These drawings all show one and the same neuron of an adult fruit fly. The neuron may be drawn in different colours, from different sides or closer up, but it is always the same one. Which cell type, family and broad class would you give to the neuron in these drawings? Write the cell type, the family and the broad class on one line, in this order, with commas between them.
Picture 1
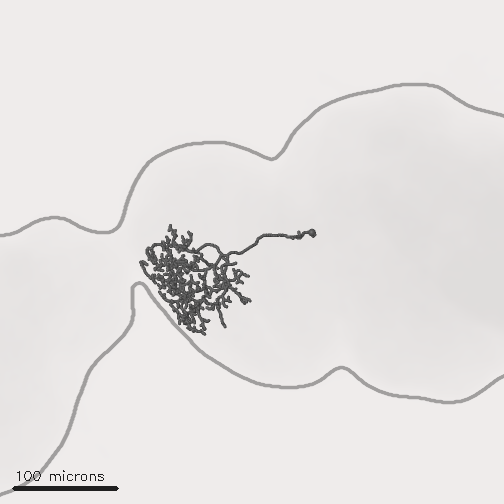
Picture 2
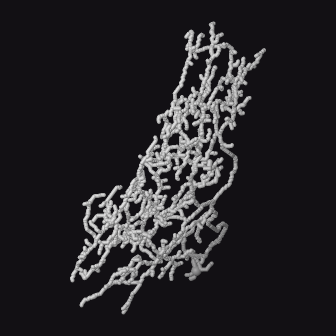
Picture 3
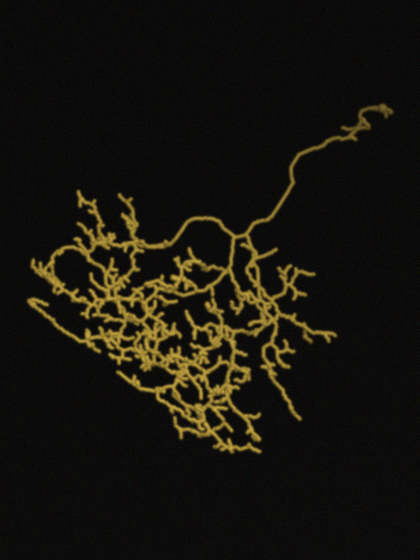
Cm17, Cm, optic-lobe intrinsic neuron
